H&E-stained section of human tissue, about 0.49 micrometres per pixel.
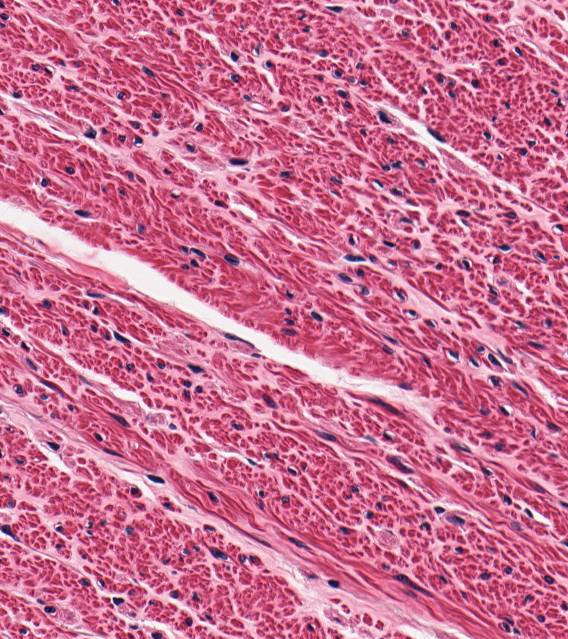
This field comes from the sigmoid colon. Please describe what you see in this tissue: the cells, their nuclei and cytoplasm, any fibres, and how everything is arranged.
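Muscle fibres fill entire field, running diagonally upper left to lower right. Small dark oval nuclei, single, scattered among fibres. Thin strands of paler pink connective tissue divide fibres into bundles parallel to the fibres. No epithelium, no glands.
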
